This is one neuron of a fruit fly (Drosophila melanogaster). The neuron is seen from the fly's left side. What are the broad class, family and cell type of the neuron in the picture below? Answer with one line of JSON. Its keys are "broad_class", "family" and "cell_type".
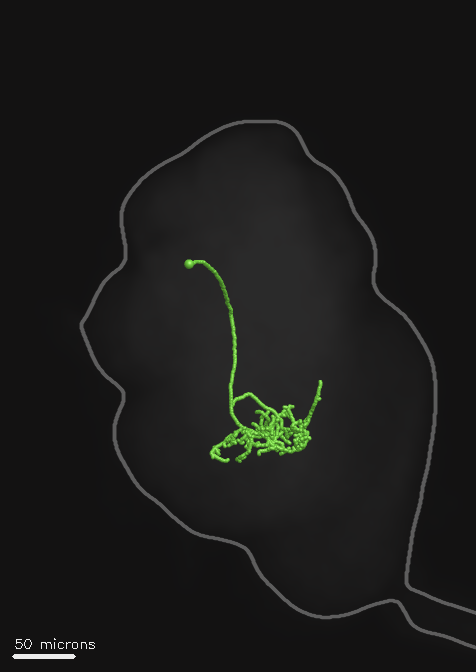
{"broad_class": "central-brain intrinsic neuron", "family": "hemilineage WEDd1", "cell_type": "SAD003"}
